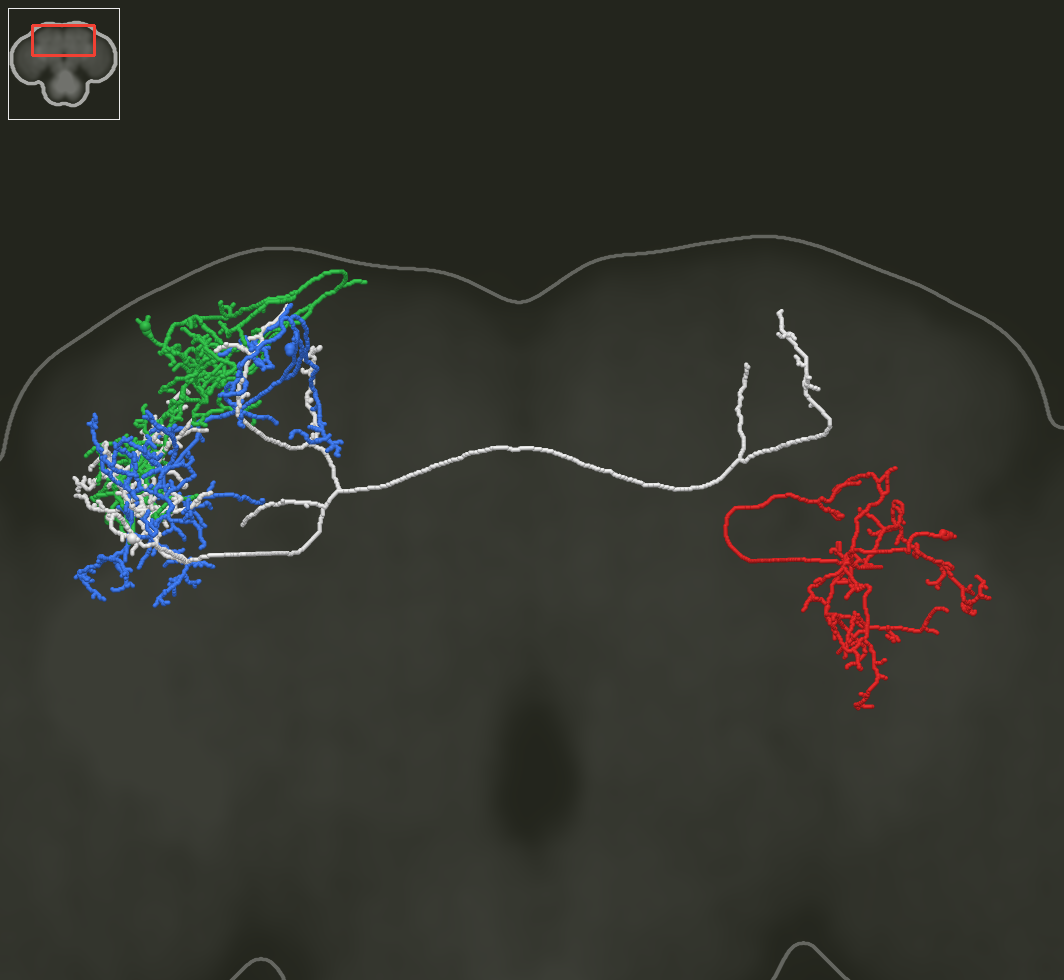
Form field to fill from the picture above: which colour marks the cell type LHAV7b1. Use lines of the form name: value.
colour: white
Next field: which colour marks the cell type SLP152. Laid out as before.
colour: blue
